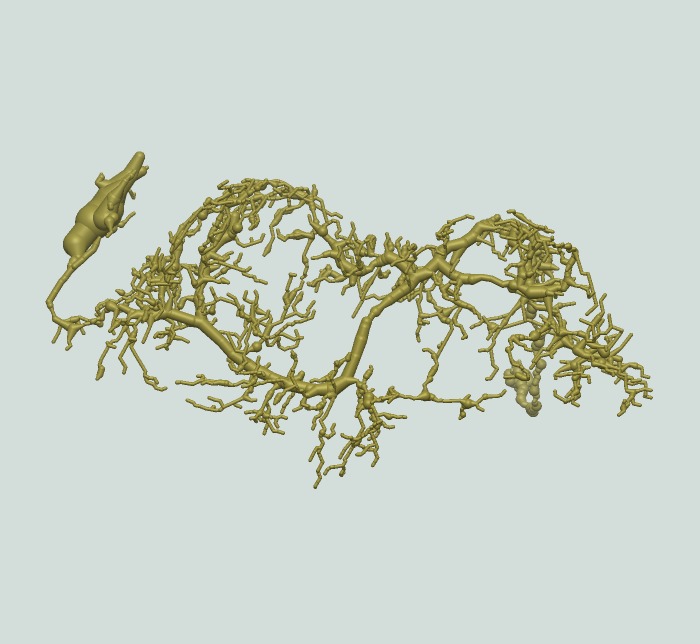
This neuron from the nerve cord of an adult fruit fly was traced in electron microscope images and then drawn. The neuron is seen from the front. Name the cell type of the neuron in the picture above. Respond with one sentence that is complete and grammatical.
This neuron represents the cell type INXXX287.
